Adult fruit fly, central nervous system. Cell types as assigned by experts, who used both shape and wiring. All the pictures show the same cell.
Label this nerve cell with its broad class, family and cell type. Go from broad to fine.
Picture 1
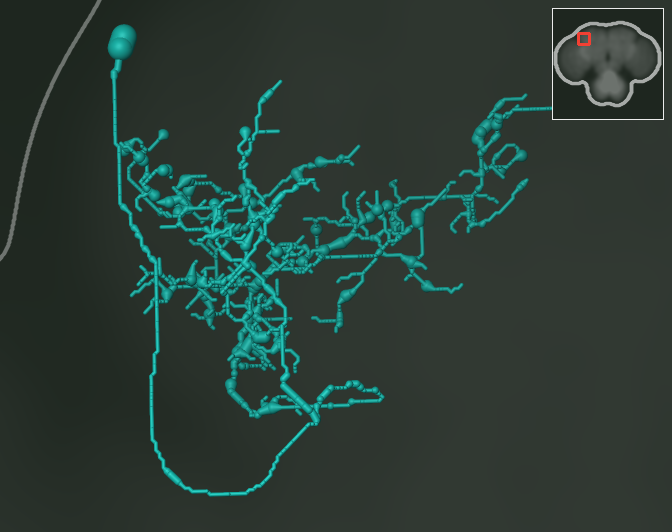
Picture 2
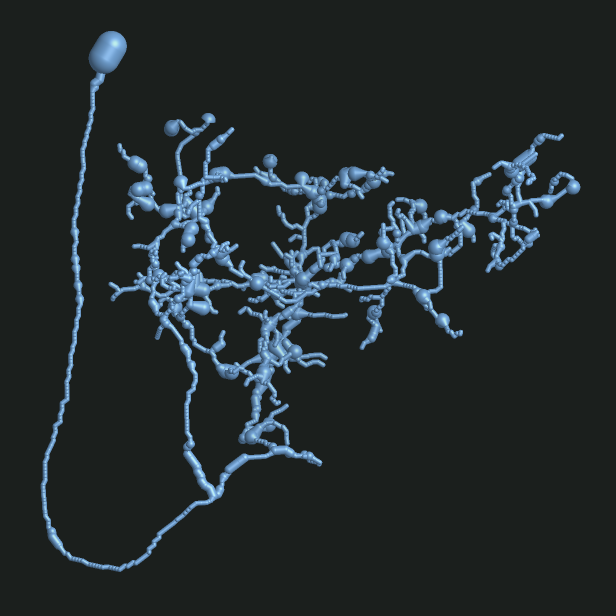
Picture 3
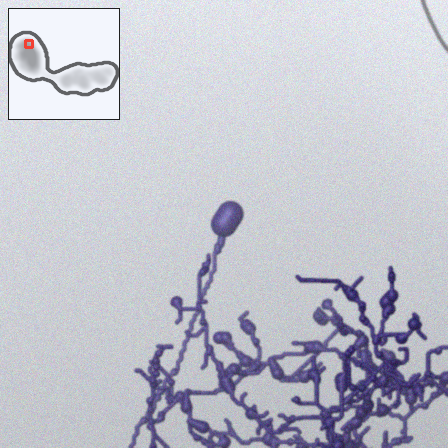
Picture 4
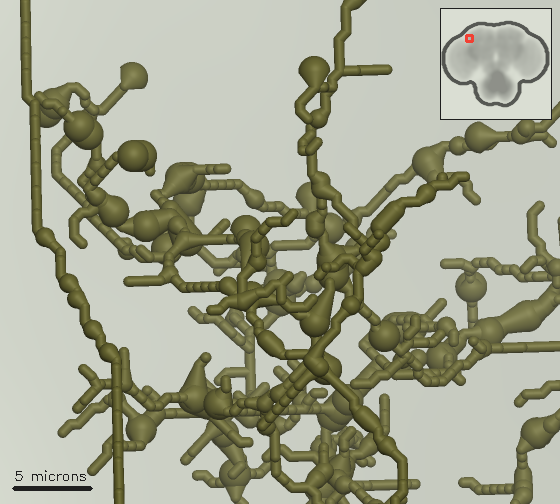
central-brain intrinsic neuron; hemilineage LHl1; CB1432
